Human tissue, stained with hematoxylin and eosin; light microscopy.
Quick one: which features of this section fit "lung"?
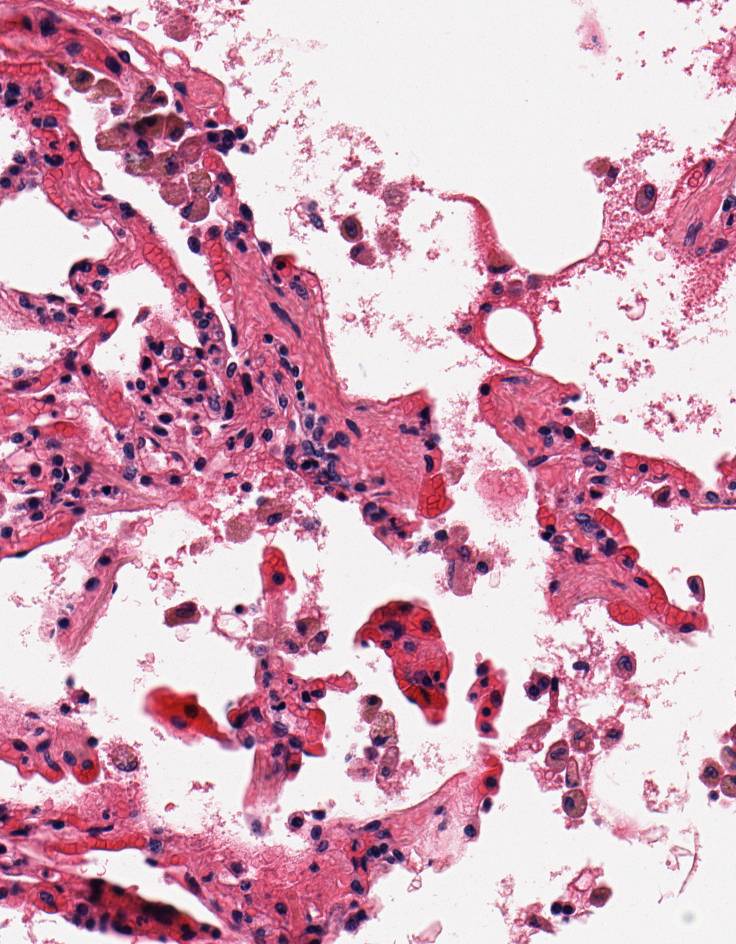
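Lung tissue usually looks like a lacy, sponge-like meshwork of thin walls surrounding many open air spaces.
That goes with this field: thin, branching strands and septa separate wide open spaces, the largest of them in the upper right. Over in the upper left, large rounded cells with brown granular cytoplasm cluster together, consistent with pigment-laden macrophages. Scattered rounded macrophages with brownish cytoplasm also lie free within the open spaces of the lower right. The septal stroma itself is pink and fibrillar, with numerous small dark oval nuclei, most crowded in the left-centre, and all of it sits comfortably with lung.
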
